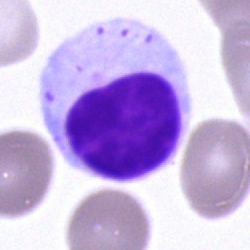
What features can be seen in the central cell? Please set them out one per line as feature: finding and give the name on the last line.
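Nucleus position: lower part of the cell, wider cytoplasm band above
Chromatin: dense, dark purple
Cytoplasm: pale blue
Granules: a few, dark purple, scattered in the cytoplasm
Name: lymphocyte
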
